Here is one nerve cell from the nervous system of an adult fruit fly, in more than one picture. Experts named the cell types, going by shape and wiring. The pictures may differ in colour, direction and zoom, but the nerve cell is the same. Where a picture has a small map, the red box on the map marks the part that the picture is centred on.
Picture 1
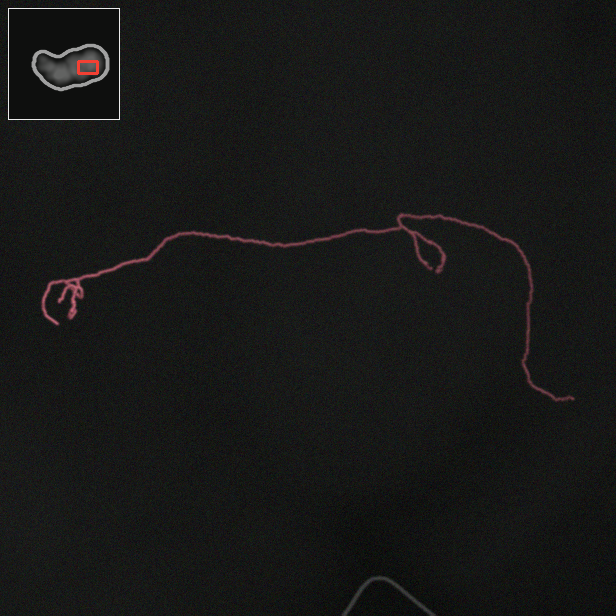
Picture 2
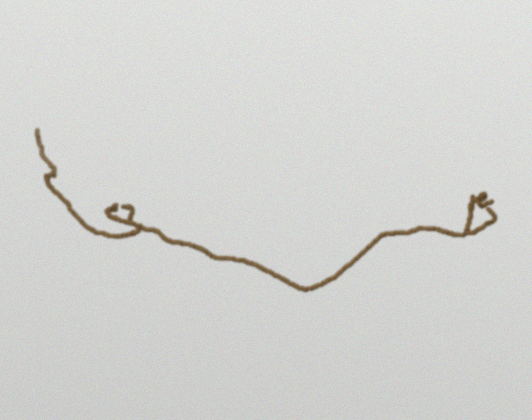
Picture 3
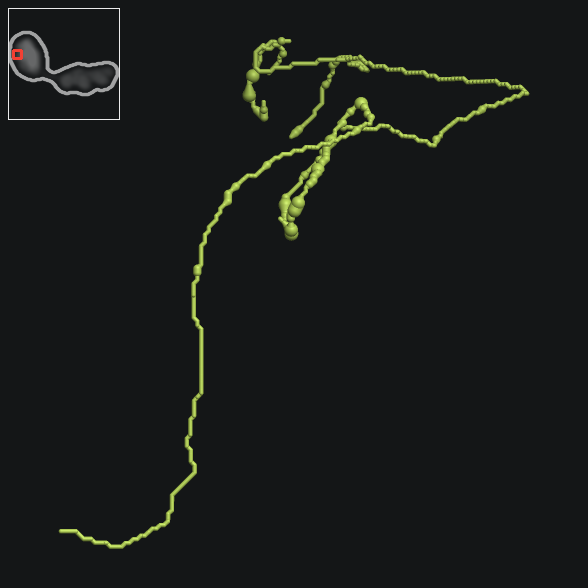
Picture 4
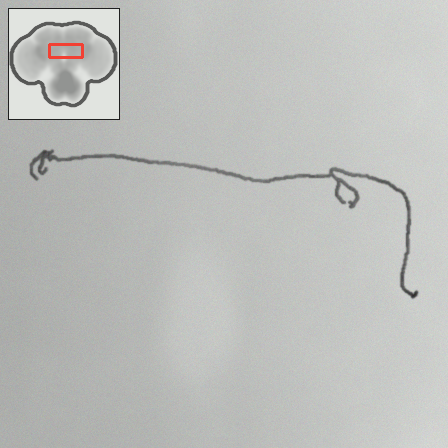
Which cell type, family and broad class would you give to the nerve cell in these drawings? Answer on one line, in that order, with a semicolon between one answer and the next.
ORN_DL4; class olfactory; sensory neuron entering the brain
